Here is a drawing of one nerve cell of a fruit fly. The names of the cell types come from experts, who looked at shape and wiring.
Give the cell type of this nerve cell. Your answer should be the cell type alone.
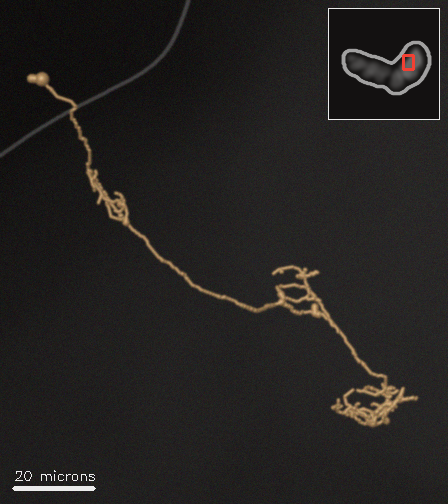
PFNm_a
